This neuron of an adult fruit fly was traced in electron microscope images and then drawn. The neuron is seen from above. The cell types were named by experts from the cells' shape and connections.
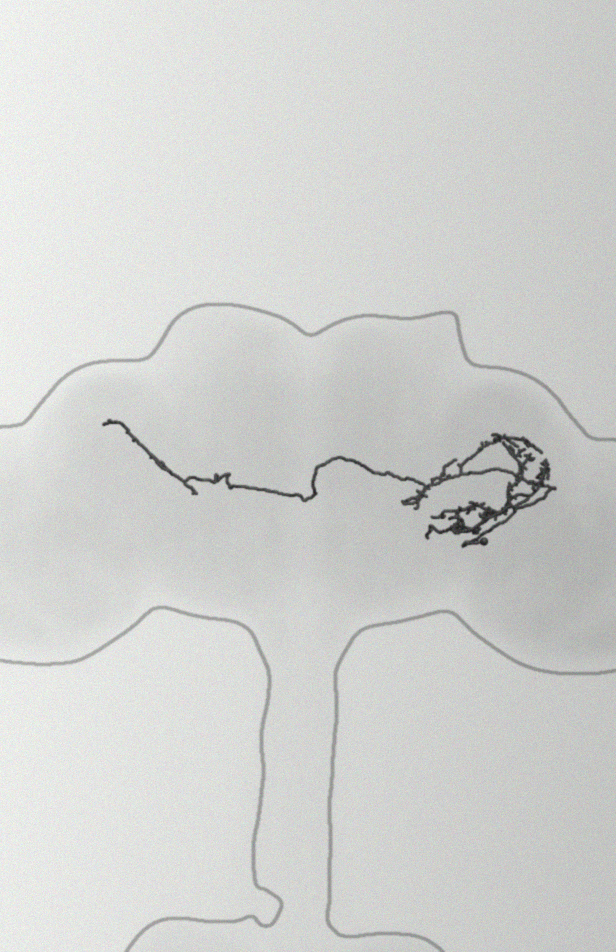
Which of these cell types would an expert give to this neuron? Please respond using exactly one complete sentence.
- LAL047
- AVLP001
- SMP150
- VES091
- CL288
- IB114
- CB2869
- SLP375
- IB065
Regarding its cell type, the neuron is SLP375.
